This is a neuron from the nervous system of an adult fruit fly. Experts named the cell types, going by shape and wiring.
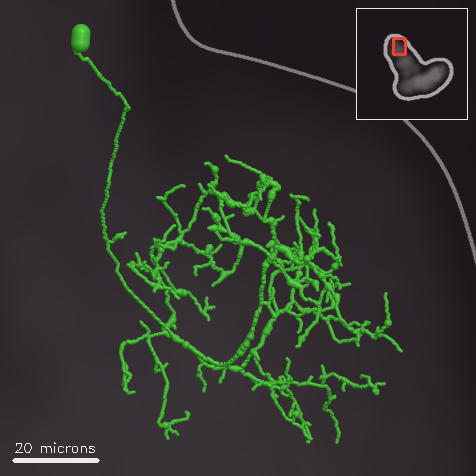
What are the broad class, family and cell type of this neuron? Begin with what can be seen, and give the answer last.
The cell body is at the upper left of the picture. From top to bottom in the picture it spans about 100 microns. The picture shows dozens of branch ends. Its broad class is nerve-cord intrinsic neuron. Its family is hemilineage 21A. It is of cell type IN21A061.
